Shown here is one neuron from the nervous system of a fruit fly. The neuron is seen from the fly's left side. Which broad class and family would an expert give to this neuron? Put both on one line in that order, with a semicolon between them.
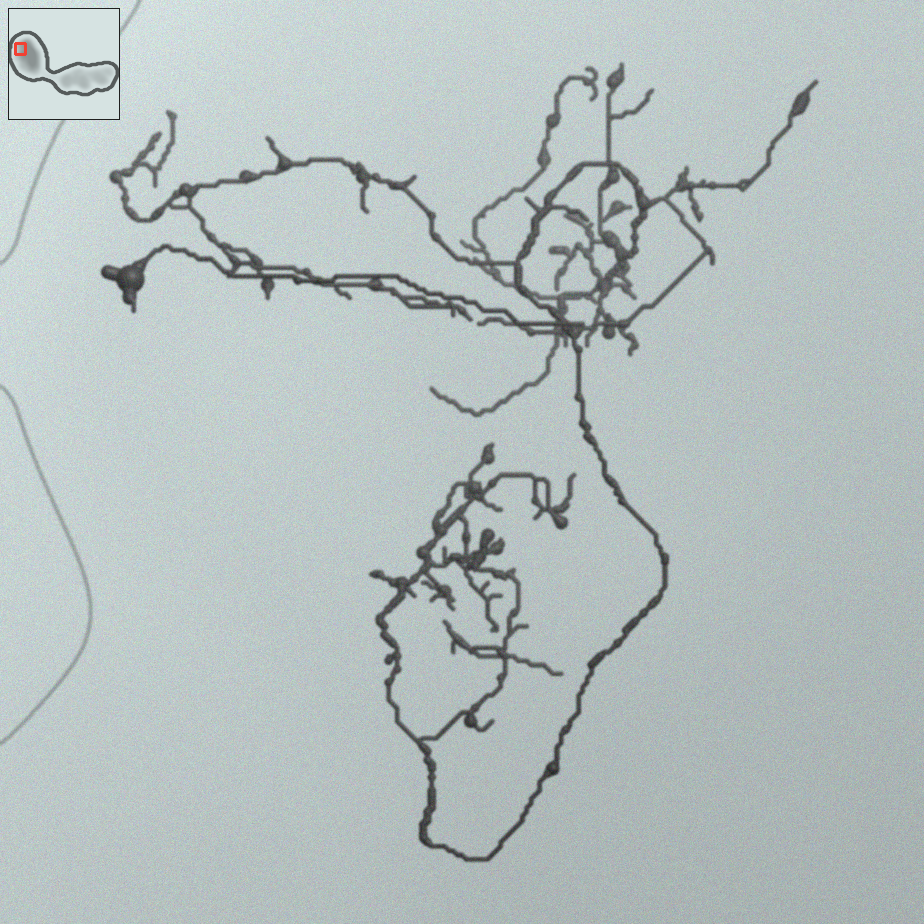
central-brain intrinsic neuron; hemilineage CREa2_ventral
